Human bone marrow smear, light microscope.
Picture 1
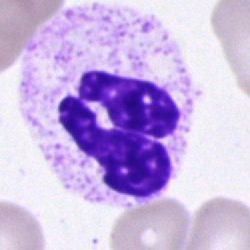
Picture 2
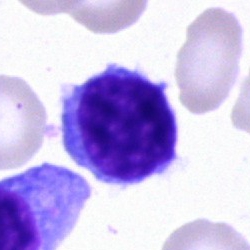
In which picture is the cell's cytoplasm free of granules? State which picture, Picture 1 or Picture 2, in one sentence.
The cytoplasm of the cell shown in picture 2 holds no visible granules.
